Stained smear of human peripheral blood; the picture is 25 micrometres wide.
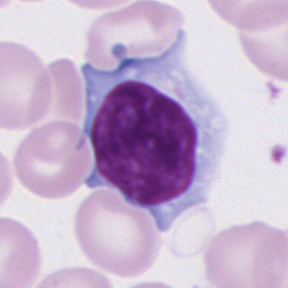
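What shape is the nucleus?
Round to oval, smooth-edged and unlobed, about 11 by 9 micrometres.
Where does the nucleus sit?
Toward the left, leaving a wider rim of pale grey-blue cytoplasm on the right, which holds a few small pale vacuoles.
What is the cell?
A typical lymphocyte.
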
